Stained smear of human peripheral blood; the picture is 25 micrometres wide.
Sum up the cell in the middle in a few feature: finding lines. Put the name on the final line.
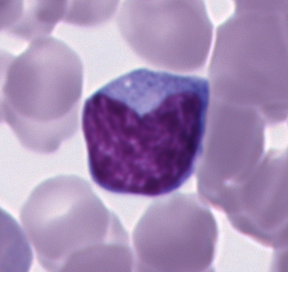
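Outline: angular, fairly straight sides meeting at corners
Nucleus: V-shaped notch entering from upper edge
Nuclear share: about 70% of the cell's area
Chromatin: dark purple, coarsely clumped, paler streaks between clumps
Cytoplasm: one tiny clear dot, left part, above the nucleus
Name: typical lymphocyte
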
